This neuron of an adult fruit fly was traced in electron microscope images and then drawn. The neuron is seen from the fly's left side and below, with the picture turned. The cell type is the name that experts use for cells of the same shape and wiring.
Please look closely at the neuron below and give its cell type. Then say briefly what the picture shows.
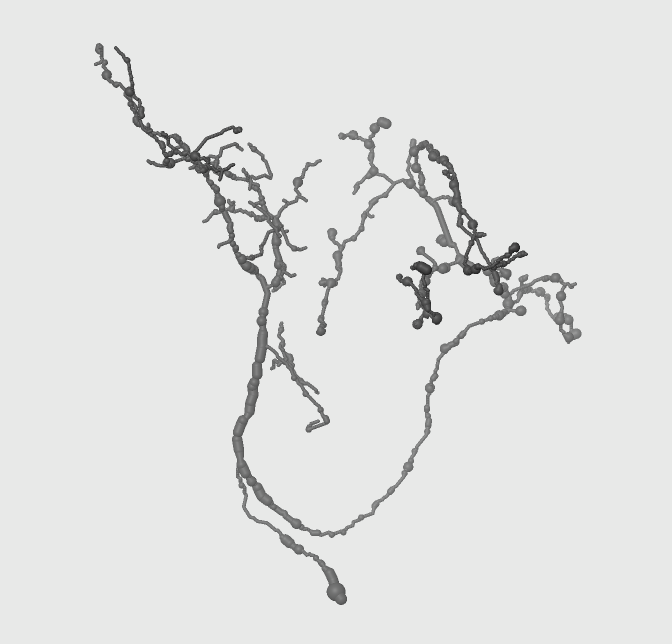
It is of cell type CL132. Its broad class is central-brain intrinsic neuron. The cell body can be seen at the bottom of the picture. The picture shows dozens of branch ends.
